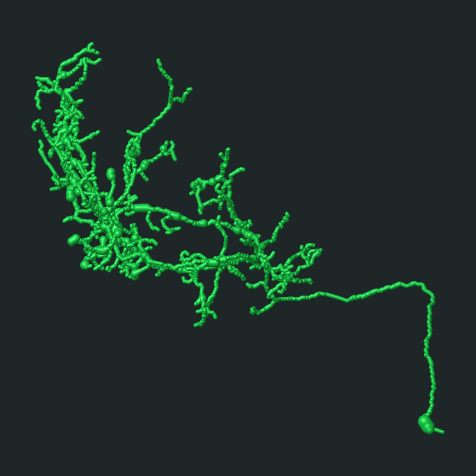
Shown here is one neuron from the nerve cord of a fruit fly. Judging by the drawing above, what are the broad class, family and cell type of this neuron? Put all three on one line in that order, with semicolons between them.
nerve-cord intrinsic neuron; hemilineage 14A; IN14A032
